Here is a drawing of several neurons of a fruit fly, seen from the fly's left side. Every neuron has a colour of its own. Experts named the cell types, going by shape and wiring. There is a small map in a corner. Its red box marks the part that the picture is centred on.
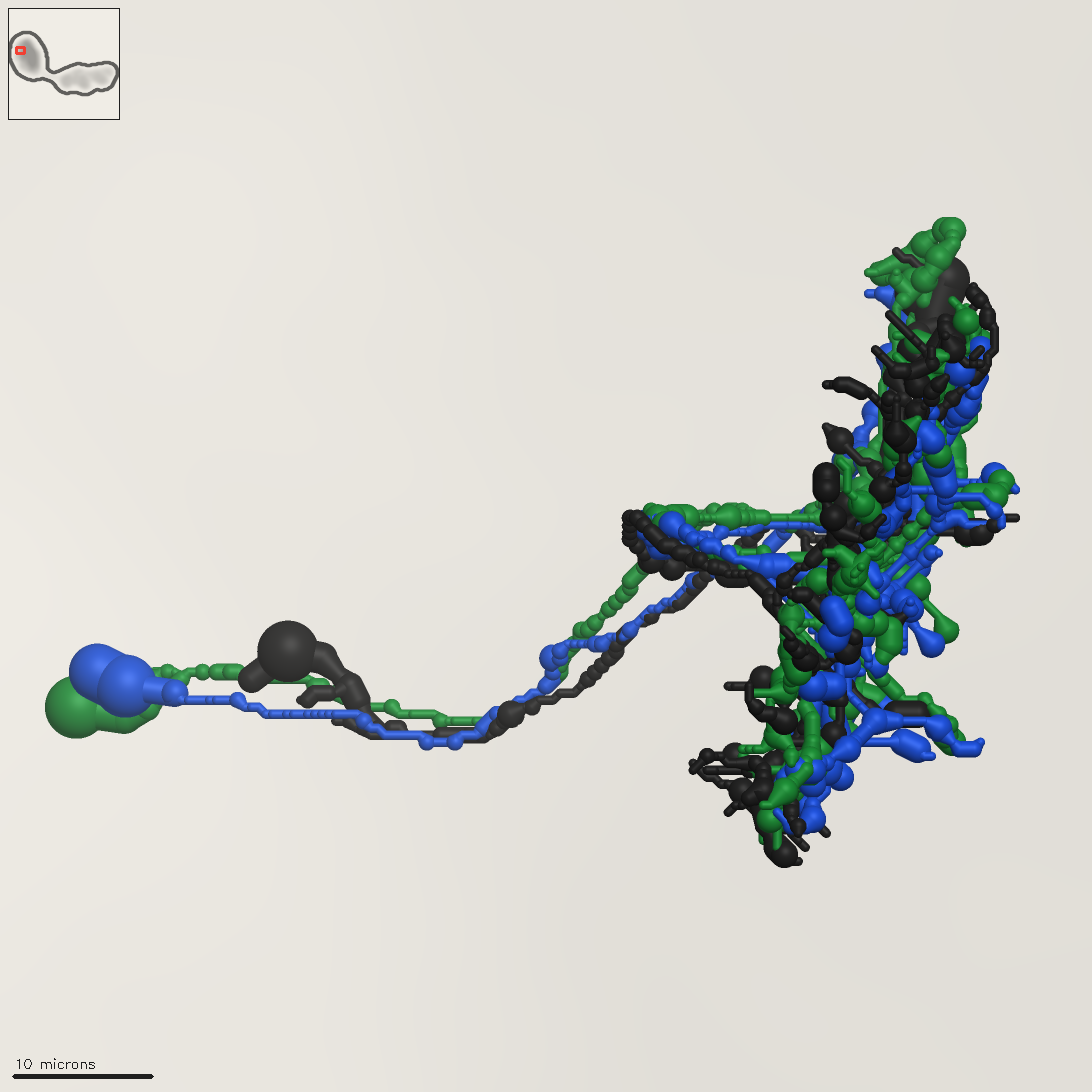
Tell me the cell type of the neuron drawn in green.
ER3w_c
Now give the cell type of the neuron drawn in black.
ER3w_a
